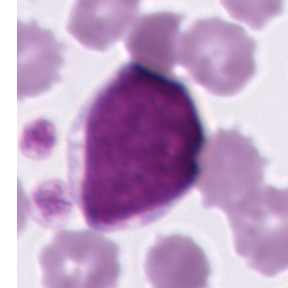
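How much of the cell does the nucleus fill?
Most of it, as a single unlobed mass.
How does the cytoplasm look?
Pale and nearly colourless.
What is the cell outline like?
Smooth, without surface projections.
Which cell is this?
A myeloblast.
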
